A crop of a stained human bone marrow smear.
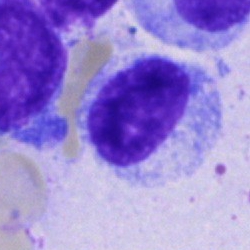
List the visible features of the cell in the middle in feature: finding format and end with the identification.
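Nucleus: toward the left, leaving a wider band of cytoplasm on the right
Cytoplasm: pale greyish-blue
Outline: roughly oval, with no surface projections
Neighbour: a pale, elongated red cell lying against the left edge
Name: myelocyte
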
